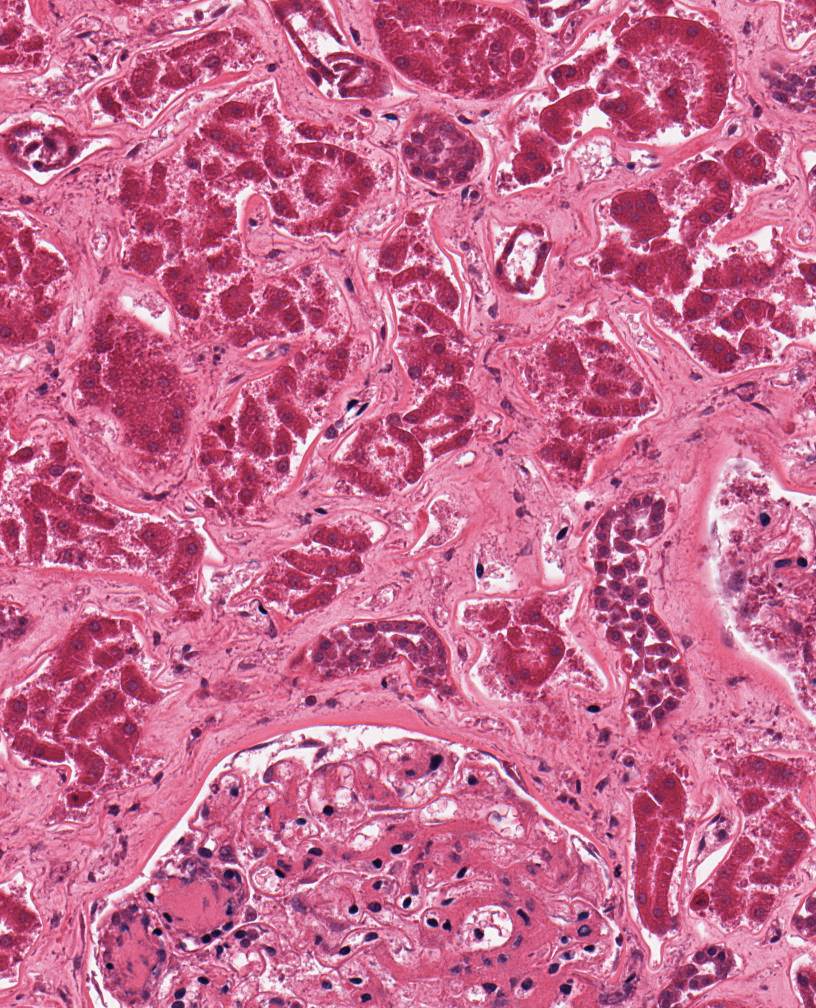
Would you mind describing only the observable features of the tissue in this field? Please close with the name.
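In most tubules, the lining cells have abundant deep red, granular eosinophilic cytoplasm and a single small round nucleus apiece. The stroma between tubules is widened, pale pink and collagenous, with scattered spindle-shaped nuclei. Just right of centre, one tubule stands apart: its lining cells have darker, more crowded nuclei and less cytoplasm than its neighbours. This is renal cortex.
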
